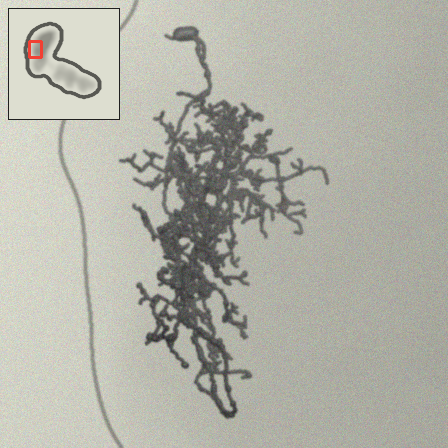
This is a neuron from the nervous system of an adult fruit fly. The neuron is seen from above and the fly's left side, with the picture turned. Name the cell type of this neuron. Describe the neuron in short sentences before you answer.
It is in the brain and does not reach the nerve cord. The cell body is at the top of the picture. The picture shows dozens of branch ends. Its broad class is central-brain intrinsic neuron. Its cell type is GNG052.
